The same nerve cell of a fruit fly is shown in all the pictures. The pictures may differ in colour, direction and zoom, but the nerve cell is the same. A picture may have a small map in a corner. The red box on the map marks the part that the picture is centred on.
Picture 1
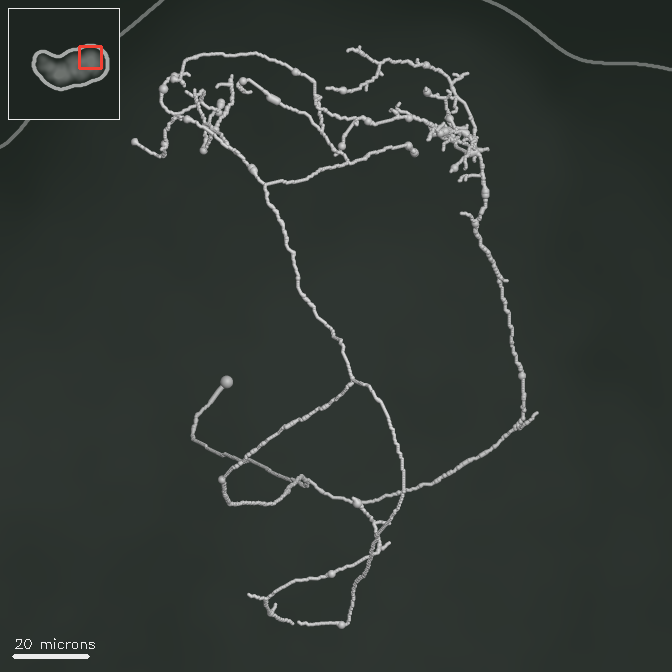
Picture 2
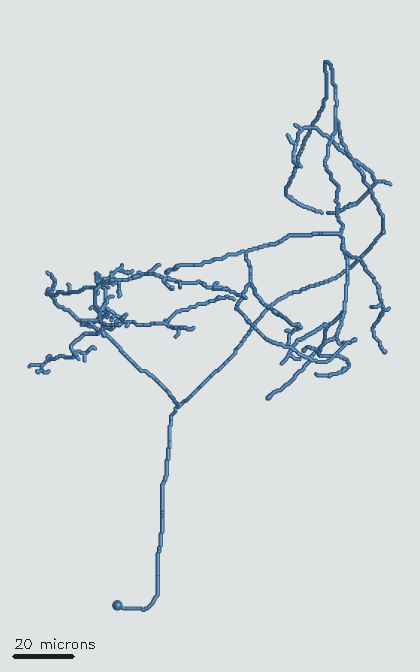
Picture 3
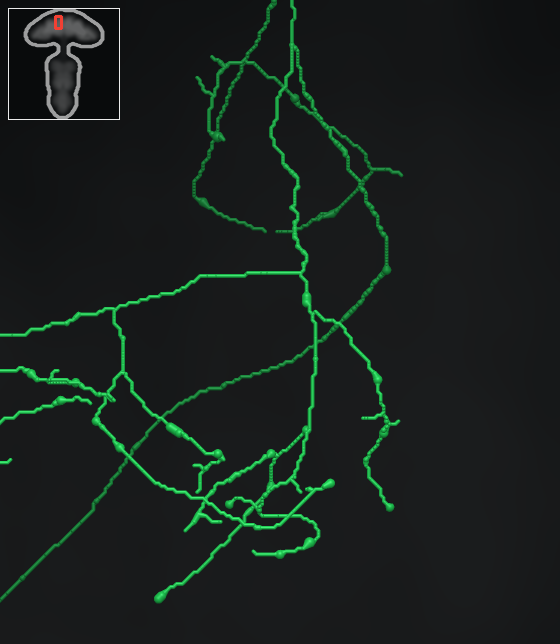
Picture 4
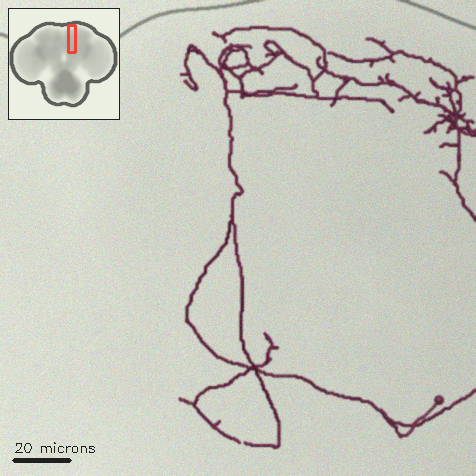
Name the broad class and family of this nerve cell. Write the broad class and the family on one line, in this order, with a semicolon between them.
central-brain intrinsic neuron; hemilineage VLPl&p1_posterior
